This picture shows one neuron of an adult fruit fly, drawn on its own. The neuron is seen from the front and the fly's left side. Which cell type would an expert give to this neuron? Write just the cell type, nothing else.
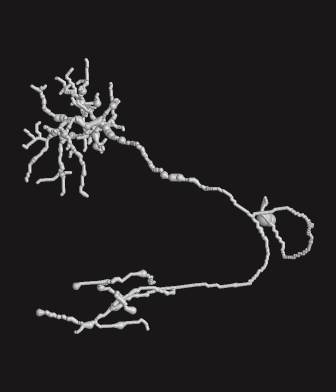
LC18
